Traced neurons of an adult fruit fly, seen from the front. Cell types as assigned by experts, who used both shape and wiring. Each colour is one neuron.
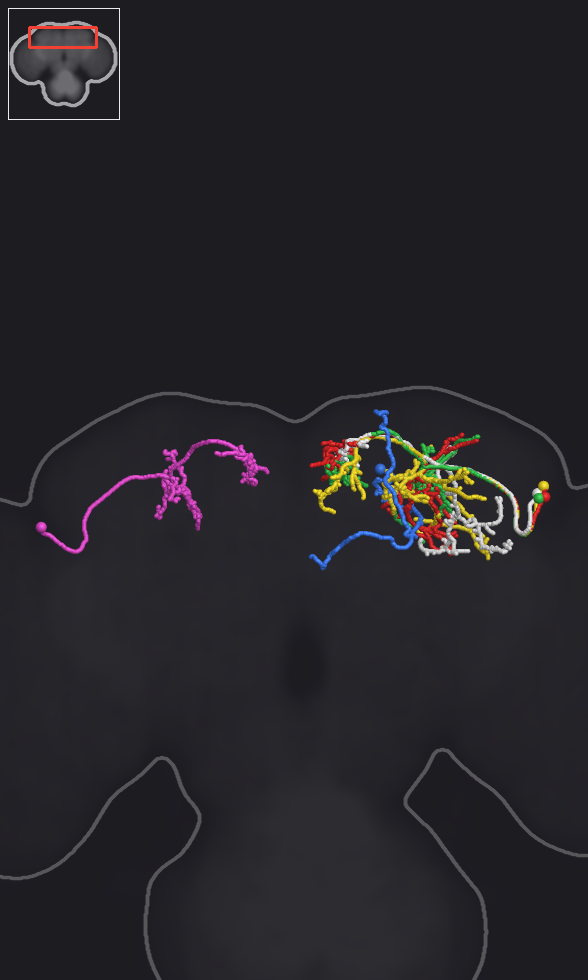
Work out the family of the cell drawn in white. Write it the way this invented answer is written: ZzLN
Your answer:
hemilineage SIPa1_ventral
